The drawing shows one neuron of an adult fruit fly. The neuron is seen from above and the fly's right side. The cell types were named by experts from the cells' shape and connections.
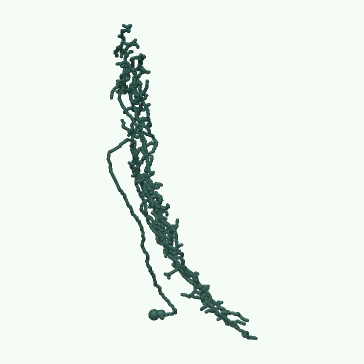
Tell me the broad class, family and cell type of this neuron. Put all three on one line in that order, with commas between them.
optic-lobe intrinsic neuron, LPi, LPi2c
